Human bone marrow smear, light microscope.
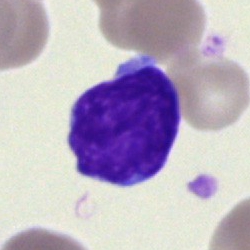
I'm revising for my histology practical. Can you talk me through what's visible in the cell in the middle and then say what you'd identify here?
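Roughly rounded but slightly irregular, the cell outline encloses a nucleus that fills almost the whole cell. Chromatin appears fine, with scattered paler spots rather than coarse clumps. No granules are visible in the cytoplasm. The cell is a lymphocyte.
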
